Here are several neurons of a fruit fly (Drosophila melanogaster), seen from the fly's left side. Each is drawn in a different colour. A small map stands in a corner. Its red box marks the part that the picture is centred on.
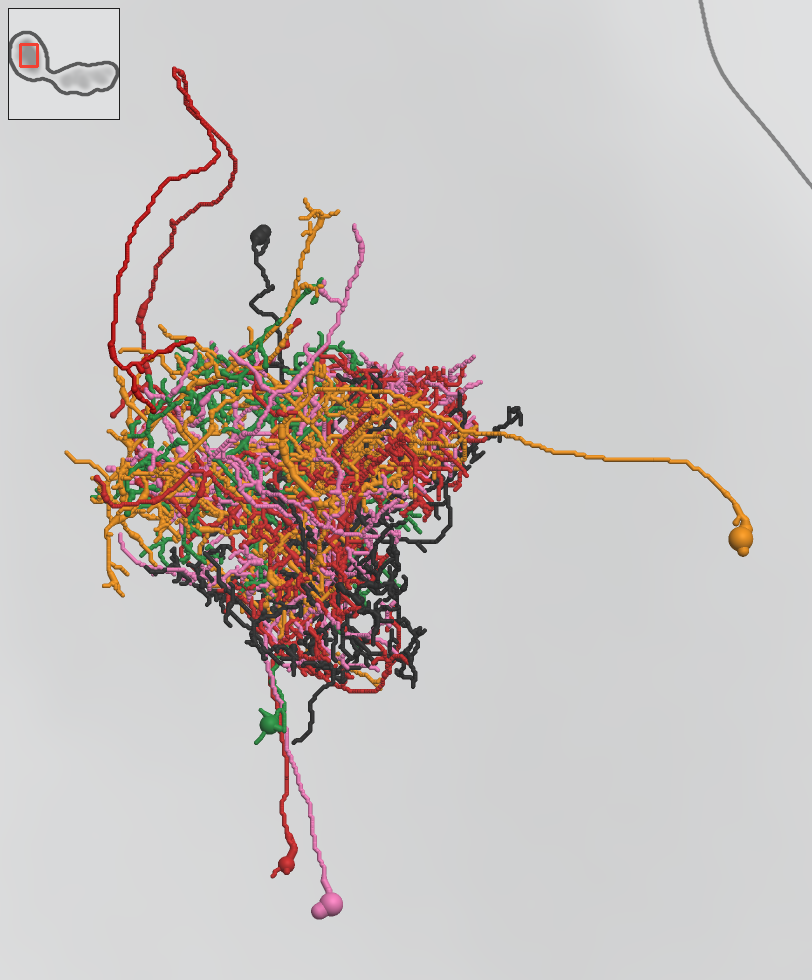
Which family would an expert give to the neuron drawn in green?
hemilineage VLPl&p1_lateral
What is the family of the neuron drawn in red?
hemilineage VLPl&p1_lateral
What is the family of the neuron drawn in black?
hemilineage VLPl4_anterior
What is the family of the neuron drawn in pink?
hemilineage VLPl&p1_lateral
